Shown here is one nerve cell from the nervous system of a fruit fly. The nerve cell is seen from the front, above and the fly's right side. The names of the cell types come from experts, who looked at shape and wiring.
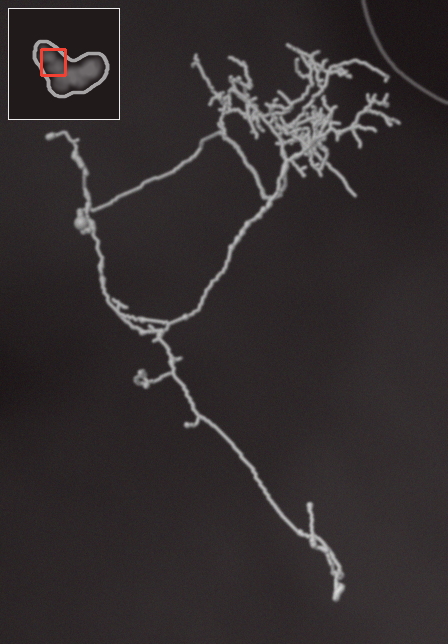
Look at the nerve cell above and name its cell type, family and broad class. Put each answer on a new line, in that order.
IN07B075
hemilineage 07B
nerve-cord intrinsic neuron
